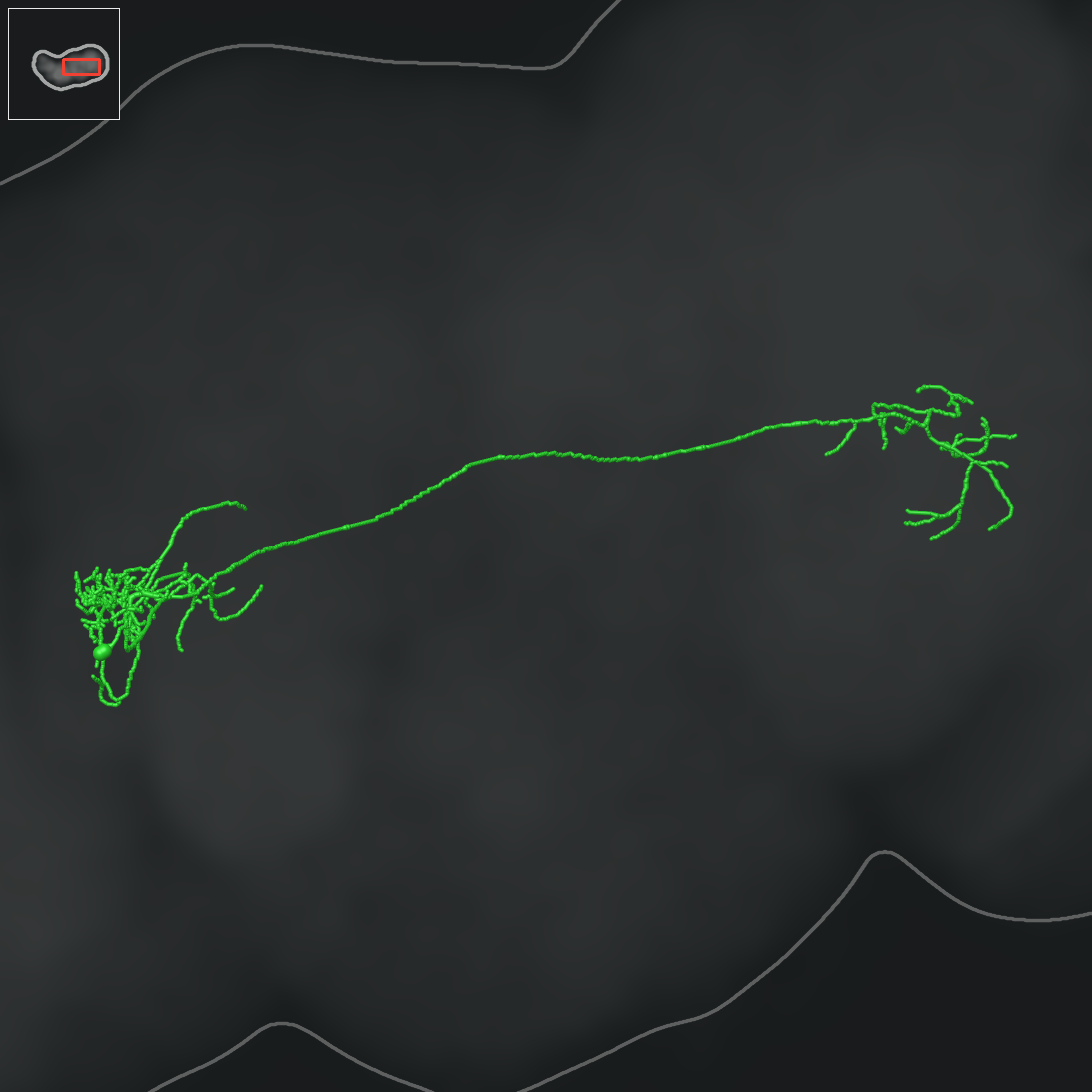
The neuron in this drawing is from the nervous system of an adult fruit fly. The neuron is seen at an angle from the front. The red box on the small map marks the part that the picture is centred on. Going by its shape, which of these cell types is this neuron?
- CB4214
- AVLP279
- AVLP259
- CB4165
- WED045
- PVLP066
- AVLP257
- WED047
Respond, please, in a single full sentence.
Cell type PVLP066 is what this neuron is.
